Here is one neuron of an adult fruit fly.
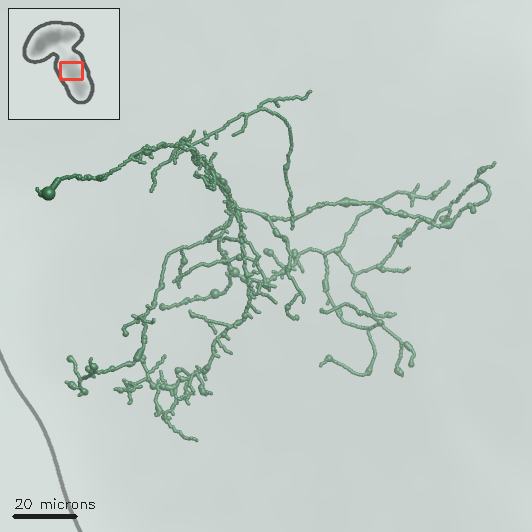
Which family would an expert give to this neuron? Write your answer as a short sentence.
The family is hemilineage 12A.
